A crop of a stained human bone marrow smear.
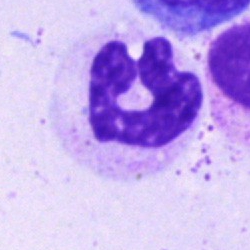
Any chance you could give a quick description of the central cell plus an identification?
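Round and smooth in outline, the cell has a nucleus bent into a U shape around a pale central space. A narrow notch marks the top edge of the nucleus. The chromatin is dense and dark purple. The cell is a segmented neutrophil.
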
